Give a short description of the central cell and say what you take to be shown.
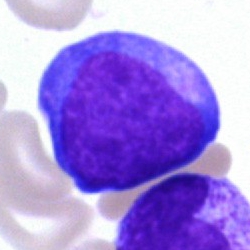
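The cell has a smooth, rounded outline with no sharp angles. Its cytoplasm is stained a deep blue and shows no distinct granules. The chromatin is finely textured and evenly spread, not clumped into coarse blocks. This cell is a blast.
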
